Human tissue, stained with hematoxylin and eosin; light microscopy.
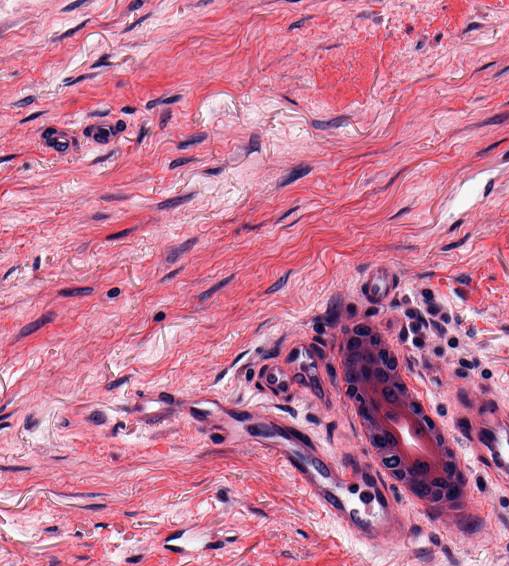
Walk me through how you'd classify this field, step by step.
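Most of this field is dermis: fibrous stroma, with a more cellular cluster in the lower right corner. The stroma decides it, for its cells have elongated, dark, spindle-shaped nuclei lying along the fibres.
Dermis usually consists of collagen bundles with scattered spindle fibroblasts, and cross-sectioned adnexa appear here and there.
In that lower right cluster, crowded cells with round dark nuclei surround a narrow slit-like lumen. You will also find small tight groups of round dark nuclei in the upper left of the stroma.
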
